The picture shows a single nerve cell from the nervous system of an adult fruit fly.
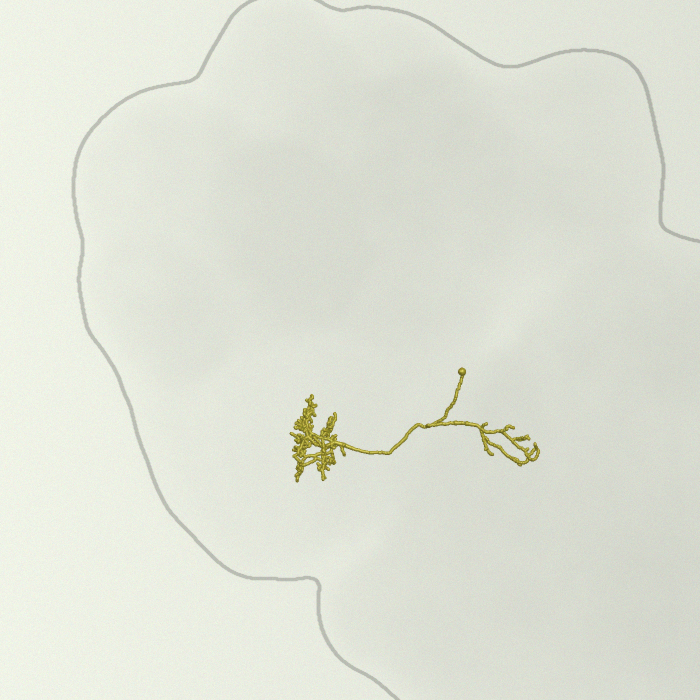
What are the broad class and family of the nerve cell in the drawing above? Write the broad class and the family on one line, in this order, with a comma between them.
visual projection neuron, LC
